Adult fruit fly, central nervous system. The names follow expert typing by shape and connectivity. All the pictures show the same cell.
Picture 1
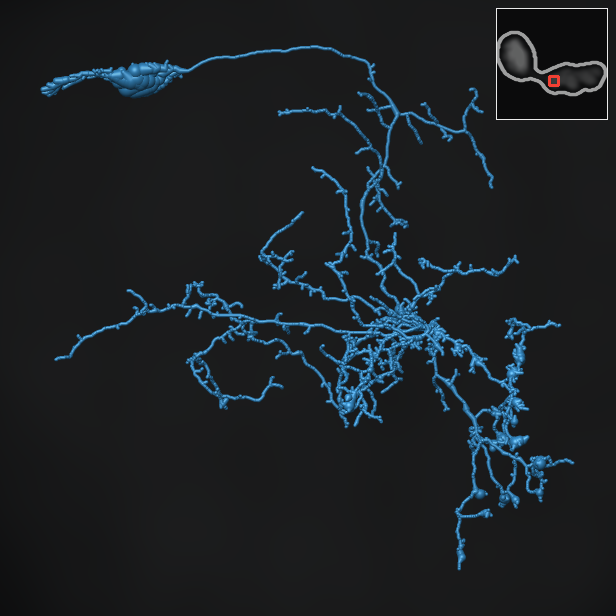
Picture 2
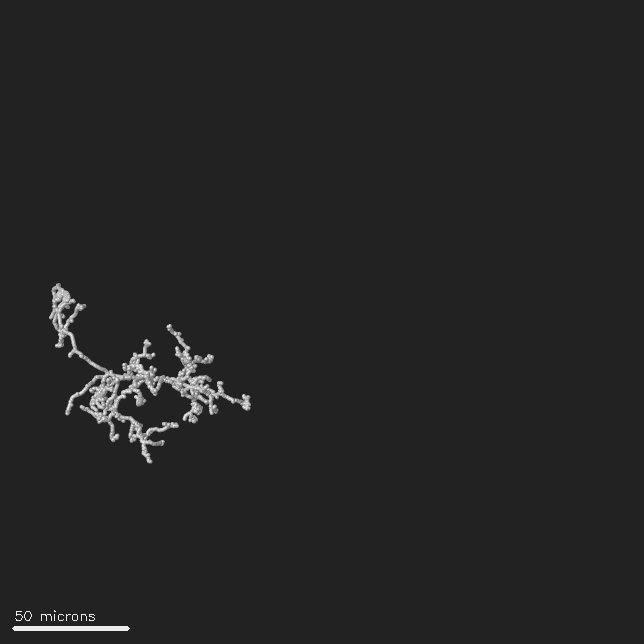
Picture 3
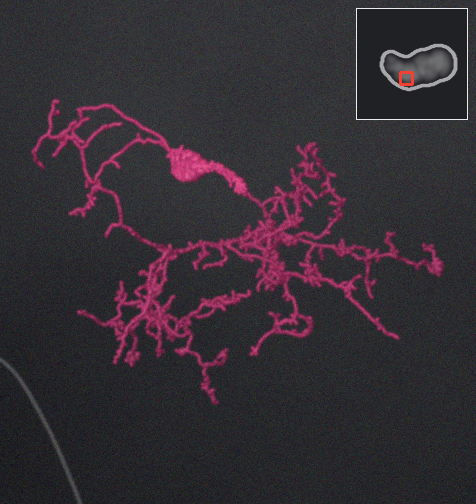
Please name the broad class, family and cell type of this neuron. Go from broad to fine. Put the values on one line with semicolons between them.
nerve-cord intrinsic neuron; hemilineage 19A; IN19A059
